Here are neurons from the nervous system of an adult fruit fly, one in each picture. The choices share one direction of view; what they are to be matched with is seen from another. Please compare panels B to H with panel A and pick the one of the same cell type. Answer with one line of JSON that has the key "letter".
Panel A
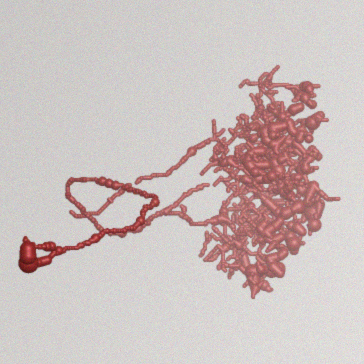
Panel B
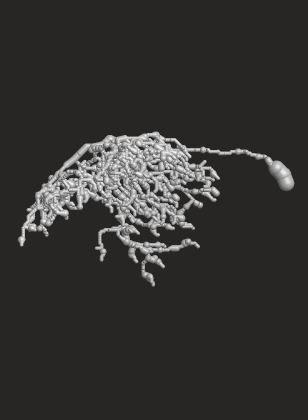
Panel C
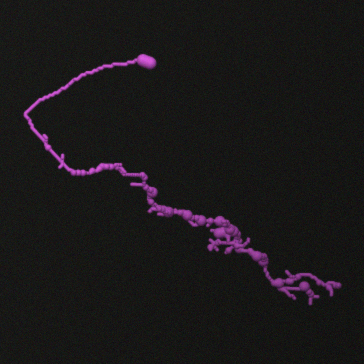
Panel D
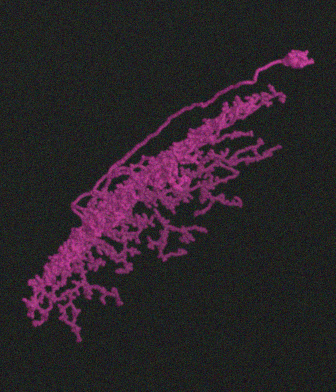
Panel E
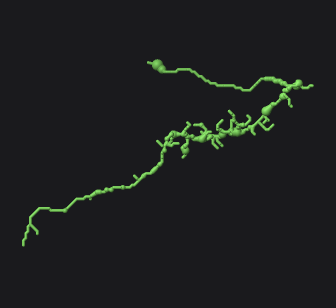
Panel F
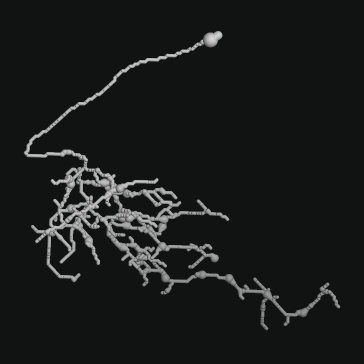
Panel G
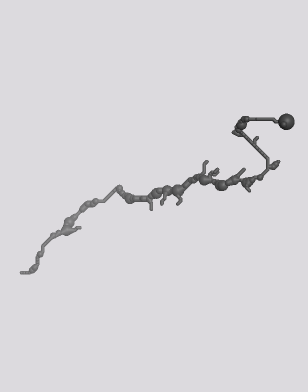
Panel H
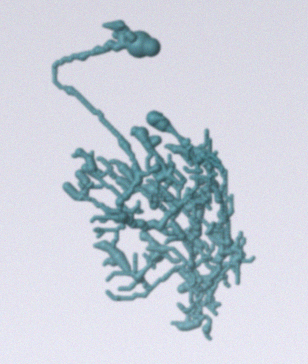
{"letter": "H"}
